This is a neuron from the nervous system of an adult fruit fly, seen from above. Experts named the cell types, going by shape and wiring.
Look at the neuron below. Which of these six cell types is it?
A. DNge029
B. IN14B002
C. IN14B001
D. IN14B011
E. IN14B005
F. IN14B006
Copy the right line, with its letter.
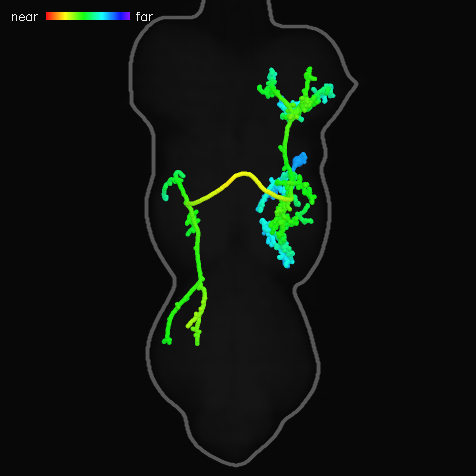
C. IN14B001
